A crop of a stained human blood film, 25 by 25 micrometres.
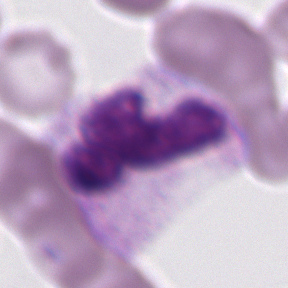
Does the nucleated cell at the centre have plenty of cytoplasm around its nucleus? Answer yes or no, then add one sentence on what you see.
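Yes. A broad area of cytoplasm lies below the nucleus.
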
